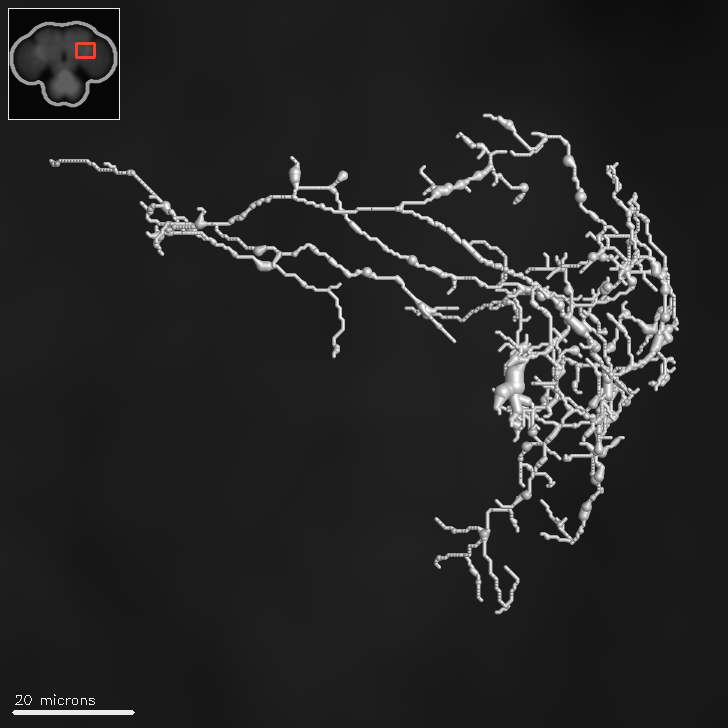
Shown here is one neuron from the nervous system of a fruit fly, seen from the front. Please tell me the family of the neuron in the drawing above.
hemilineage VLPa1_lateral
